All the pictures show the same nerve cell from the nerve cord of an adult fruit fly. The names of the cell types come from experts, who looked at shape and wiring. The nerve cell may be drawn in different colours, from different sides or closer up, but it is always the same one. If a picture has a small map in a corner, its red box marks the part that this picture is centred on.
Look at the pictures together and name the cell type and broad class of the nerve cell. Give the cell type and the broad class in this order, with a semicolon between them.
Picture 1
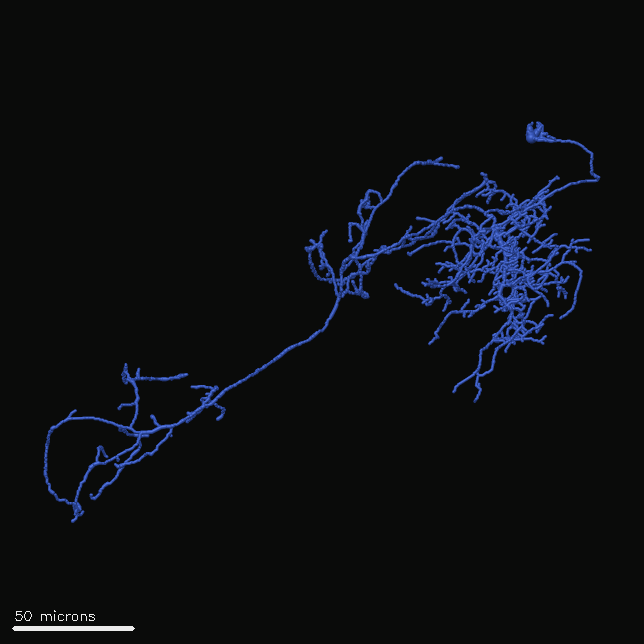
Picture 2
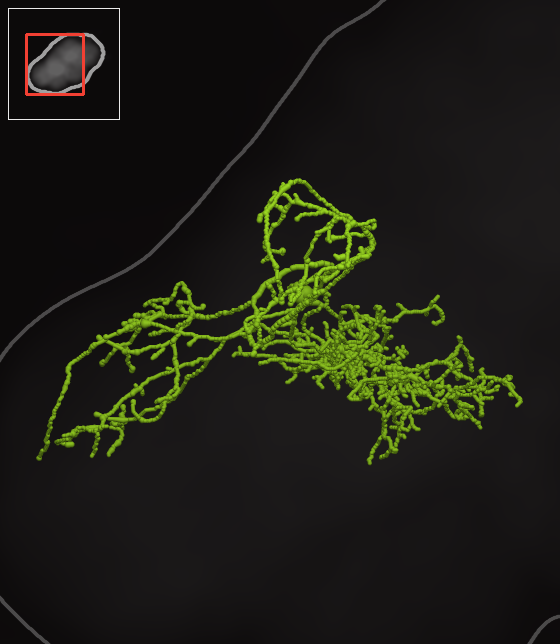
INXXX107; nerve-cord intrinsic neuron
